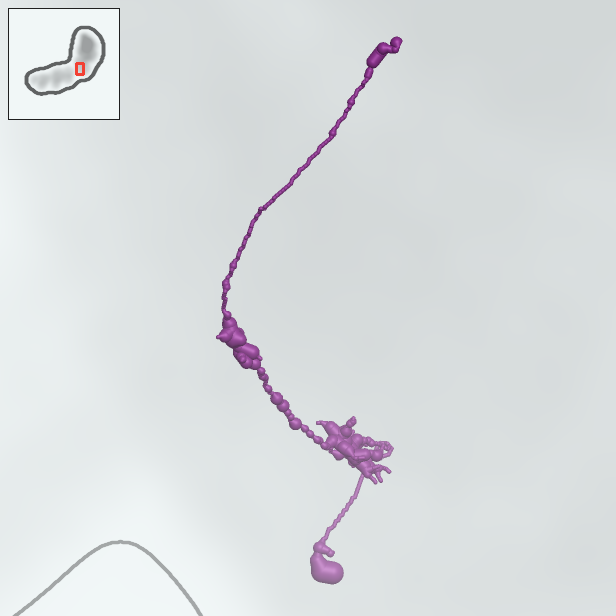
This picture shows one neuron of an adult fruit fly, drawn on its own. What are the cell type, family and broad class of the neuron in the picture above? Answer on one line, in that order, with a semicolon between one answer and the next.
Tm1; Tm; optic-lobe intrinsic neuron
